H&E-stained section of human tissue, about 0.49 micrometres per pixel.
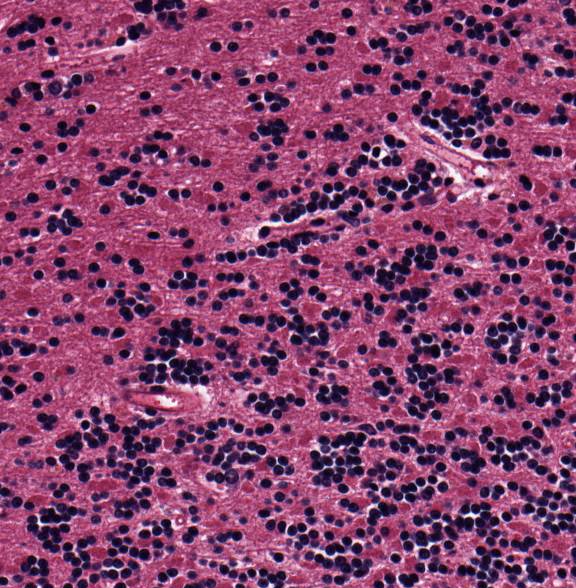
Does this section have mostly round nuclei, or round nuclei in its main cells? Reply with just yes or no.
Yes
